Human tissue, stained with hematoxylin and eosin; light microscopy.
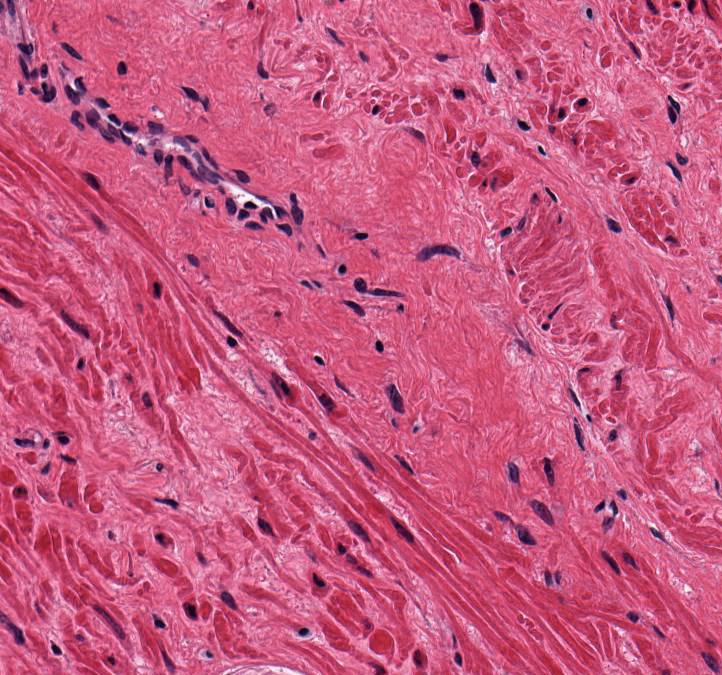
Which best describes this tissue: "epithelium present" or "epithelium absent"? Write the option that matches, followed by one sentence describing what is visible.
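Epithelium absent. No epithelium is present anywhere in the field.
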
